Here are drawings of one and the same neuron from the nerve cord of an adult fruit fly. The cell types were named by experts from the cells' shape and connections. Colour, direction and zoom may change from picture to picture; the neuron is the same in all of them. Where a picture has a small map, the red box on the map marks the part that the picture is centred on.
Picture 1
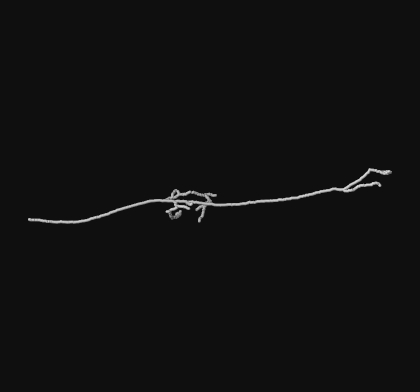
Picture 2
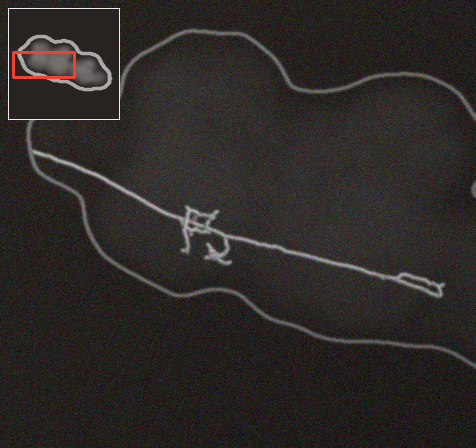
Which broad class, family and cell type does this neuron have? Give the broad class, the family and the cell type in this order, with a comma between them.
sensory neuron descending to the nerve cord, DNx, DNx02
